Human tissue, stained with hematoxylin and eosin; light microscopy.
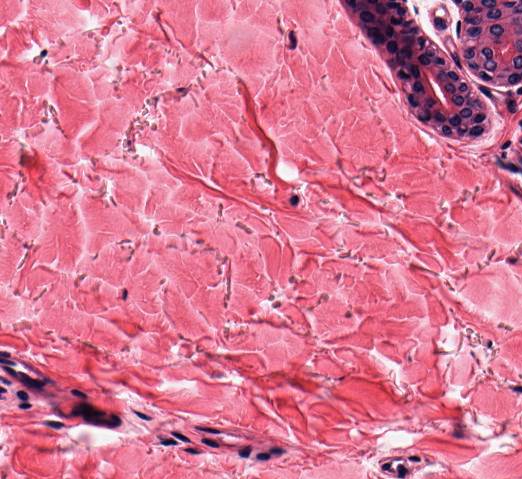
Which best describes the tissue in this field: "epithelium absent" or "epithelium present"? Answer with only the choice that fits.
Epithelium present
